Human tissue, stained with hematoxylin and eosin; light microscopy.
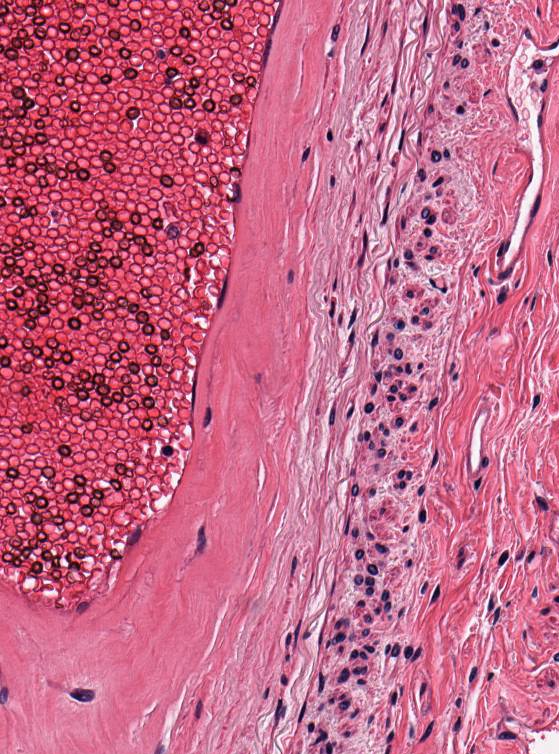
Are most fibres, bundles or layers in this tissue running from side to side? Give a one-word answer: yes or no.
No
